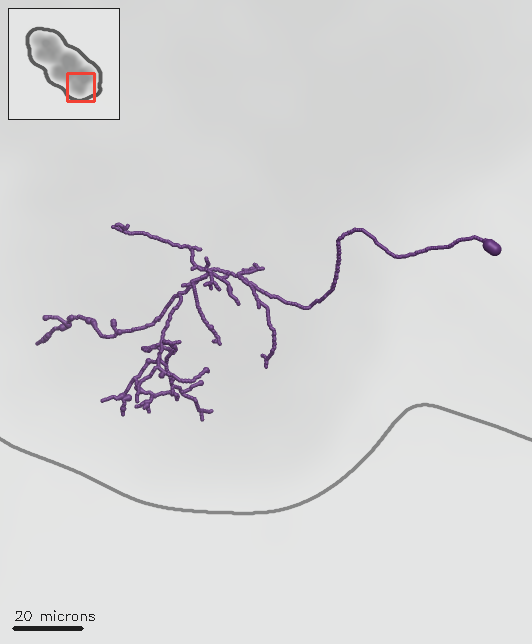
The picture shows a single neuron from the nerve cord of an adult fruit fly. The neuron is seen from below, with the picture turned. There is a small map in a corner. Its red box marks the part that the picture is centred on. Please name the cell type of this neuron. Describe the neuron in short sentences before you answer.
By the scale bar it is about 140 microns wide in this view. As drawn here it is wider than it is tall. Its broad class is nerve-cord intrinsic neuron. Its cell type is IN14A114.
